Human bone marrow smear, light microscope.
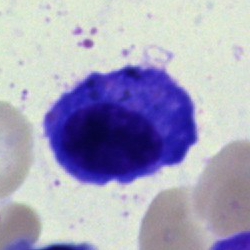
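Plasma cell in a stained bone marrow smear, at the centre of the field. Its outline is irregular, with small rounded bumps along the margin. The nuclear chromatin is dark and dense. The deep blue cytoplasm is broadest on the upper side of the nucleus.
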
